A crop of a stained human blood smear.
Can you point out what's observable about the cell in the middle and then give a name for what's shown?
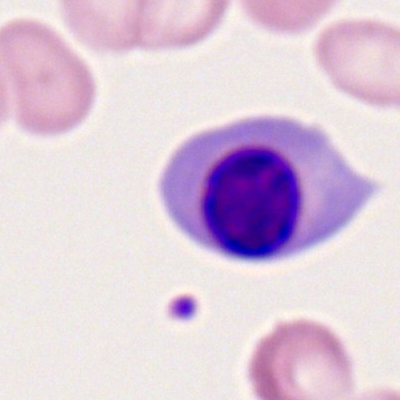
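An oval outline, drawn out to a point on the right side, encloses this cell. Within the nucleus, no nucleolus is visible. Cytoplasm covers a larger area than the nucleus, and its rim is thinnest below the nucleus. You are looking at an erythroblast.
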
